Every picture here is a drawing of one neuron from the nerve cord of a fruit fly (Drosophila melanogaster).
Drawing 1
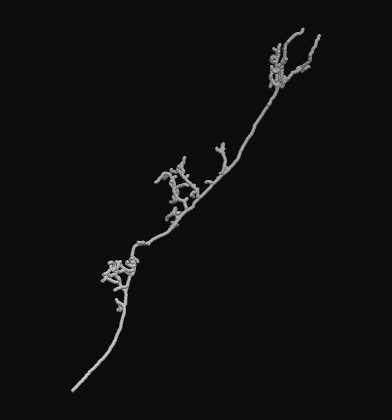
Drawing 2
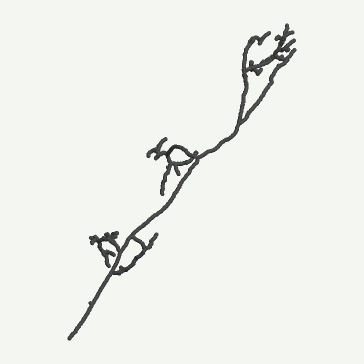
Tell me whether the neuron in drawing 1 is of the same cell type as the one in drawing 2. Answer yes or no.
no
